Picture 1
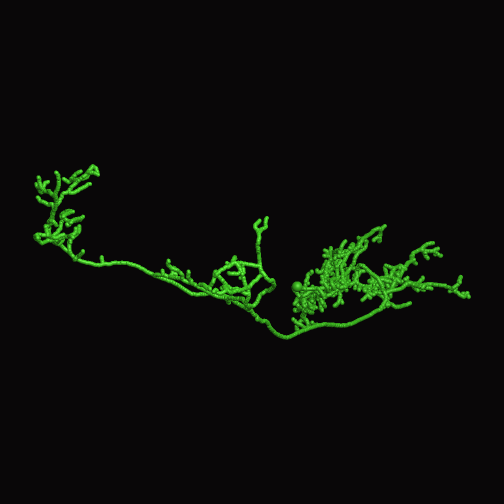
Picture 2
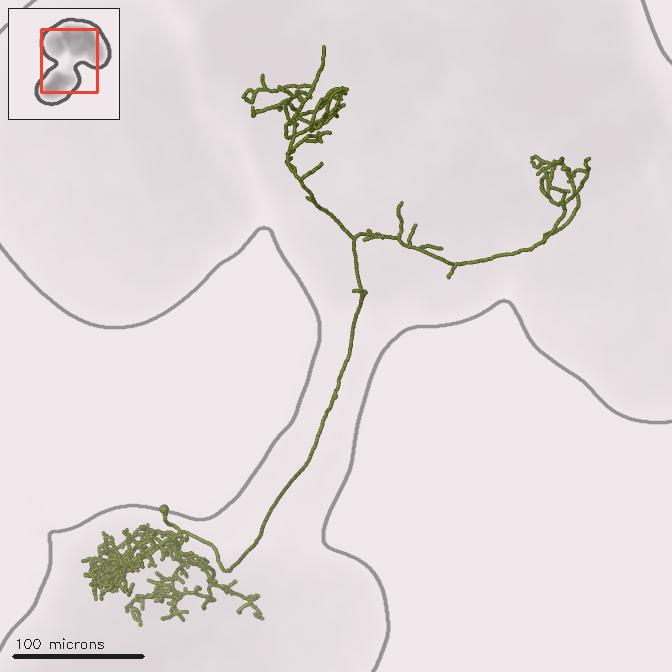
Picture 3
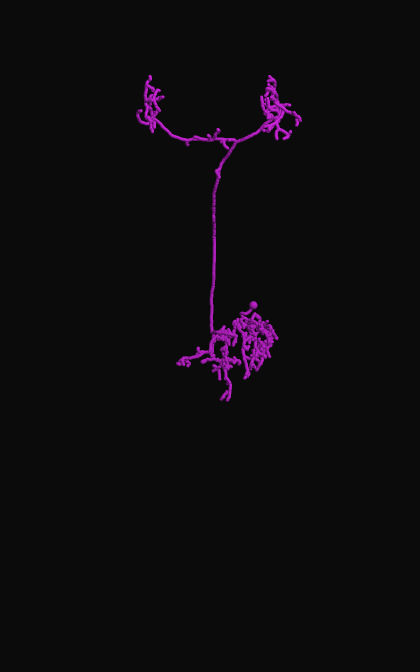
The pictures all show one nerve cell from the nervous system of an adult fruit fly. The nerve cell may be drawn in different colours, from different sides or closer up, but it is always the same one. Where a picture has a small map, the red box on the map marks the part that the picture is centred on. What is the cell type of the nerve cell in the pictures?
ANXXX109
